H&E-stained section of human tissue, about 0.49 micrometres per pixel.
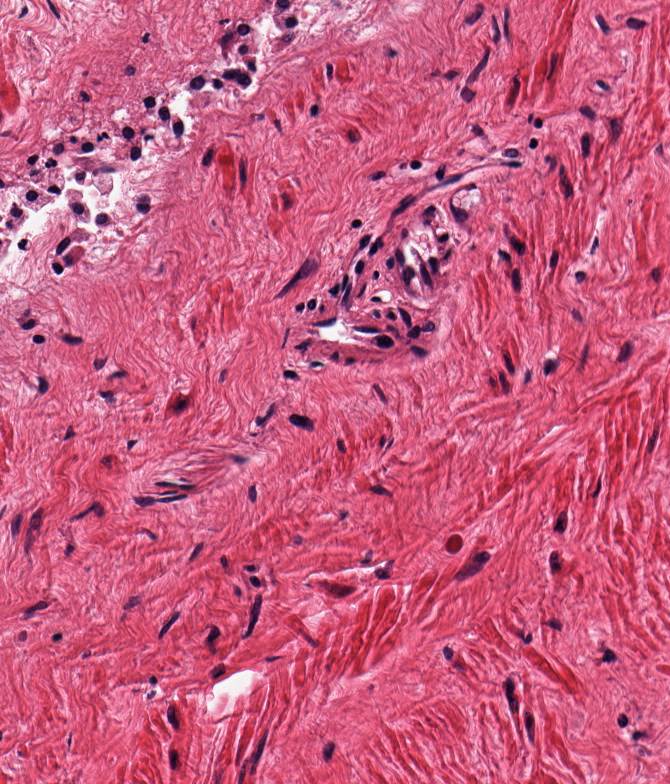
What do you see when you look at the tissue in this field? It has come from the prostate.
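Scattered elongated bundles stain a deeper red than the surrounding paler pink fibres. Nuclei are sparse; most are dark and spindle-shaped and lie scattered among the fibres. In the upper left corner, a looser area holds a cluster of small round dark nuclei among small clear gaps. Just right of centre, a small vessel with a narrow slit-like lumen is surrounded by a cluster of nuclei.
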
